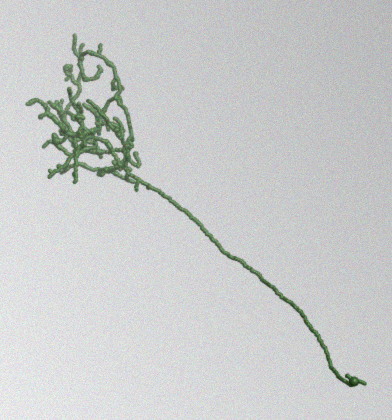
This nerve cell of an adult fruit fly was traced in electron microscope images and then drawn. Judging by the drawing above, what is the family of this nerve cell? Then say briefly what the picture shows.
The family is hemilineage 16B. Its broad class is nerve-cord intrinsic neuron. Its cell body lies at the lower right of the picture. As drawn here it is about as wide as it is tall.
